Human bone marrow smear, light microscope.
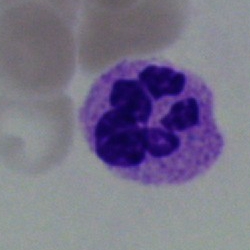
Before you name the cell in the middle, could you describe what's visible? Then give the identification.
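Several separate nuclear lobes arranged around the cell centre. No nucleoli seen in the lobes. Fine, faint violet granules in the cytoplasm. Outline roughly round; edge slightly uneven at lower right. Segmented neutrophil.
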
